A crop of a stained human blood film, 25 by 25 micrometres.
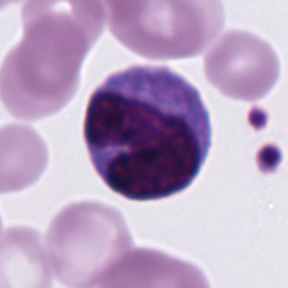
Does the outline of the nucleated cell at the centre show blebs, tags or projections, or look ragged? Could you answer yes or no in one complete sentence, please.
No, by its outline the cell is smooth and even.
